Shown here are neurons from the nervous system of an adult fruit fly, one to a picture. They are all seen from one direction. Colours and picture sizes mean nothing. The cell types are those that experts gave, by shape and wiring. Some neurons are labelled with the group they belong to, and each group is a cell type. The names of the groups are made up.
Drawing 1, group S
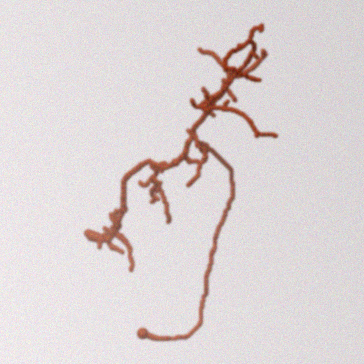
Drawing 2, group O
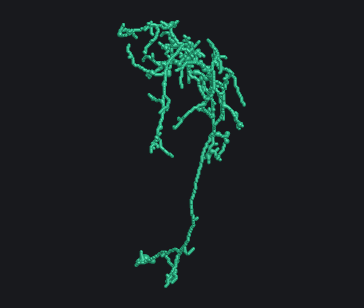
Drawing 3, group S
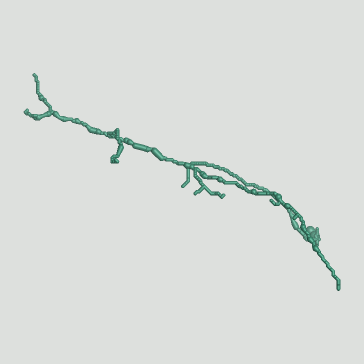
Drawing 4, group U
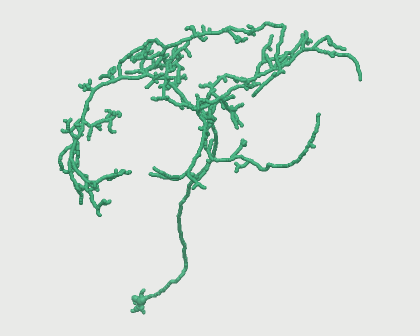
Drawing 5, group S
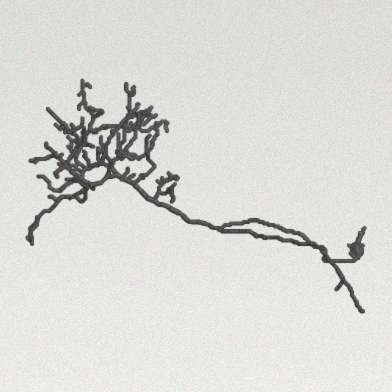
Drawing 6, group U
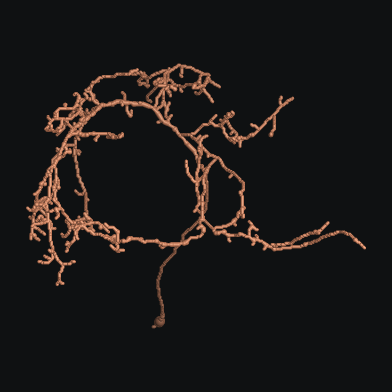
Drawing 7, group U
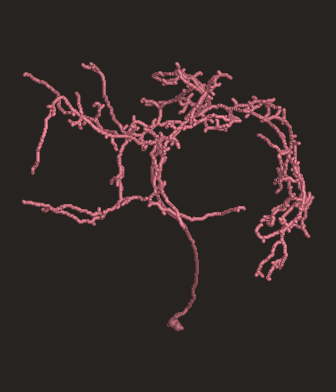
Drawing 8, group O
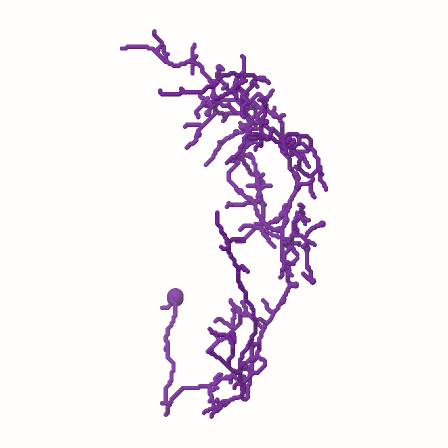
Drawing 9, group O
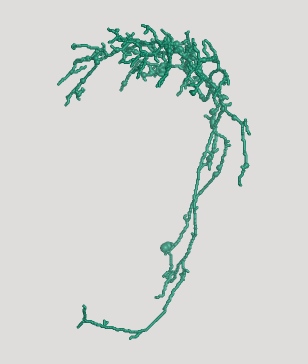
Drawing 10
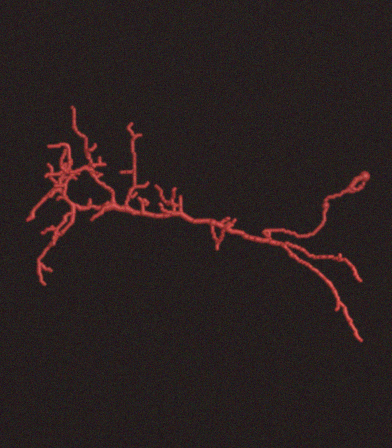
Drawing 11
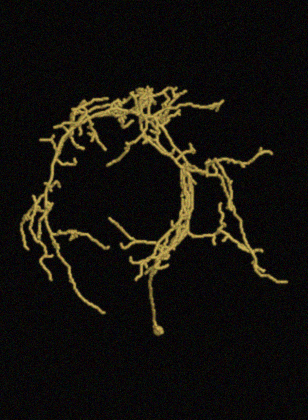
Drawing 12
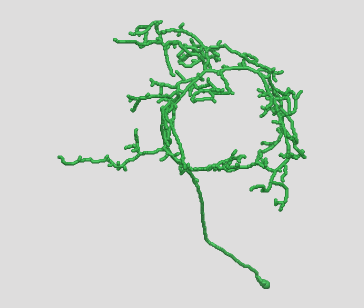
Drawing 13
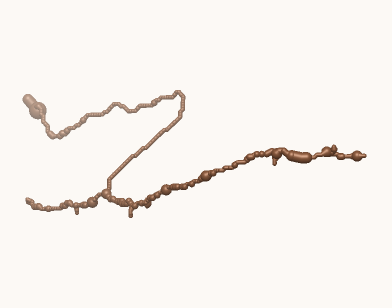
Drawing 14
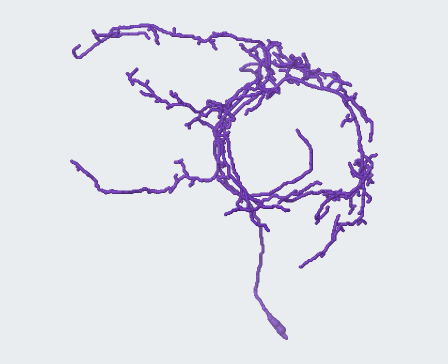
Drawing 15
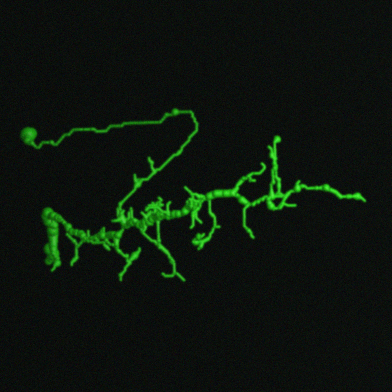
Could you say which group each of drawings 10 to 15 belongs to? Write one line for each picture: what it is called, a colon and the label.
10: group S
11: group U
12: group U
13: group S
14: group U
15: group S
